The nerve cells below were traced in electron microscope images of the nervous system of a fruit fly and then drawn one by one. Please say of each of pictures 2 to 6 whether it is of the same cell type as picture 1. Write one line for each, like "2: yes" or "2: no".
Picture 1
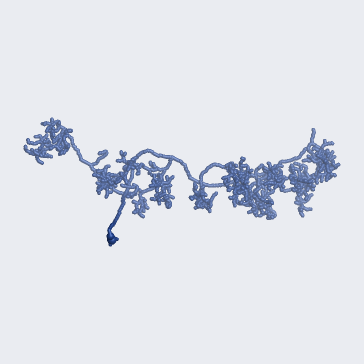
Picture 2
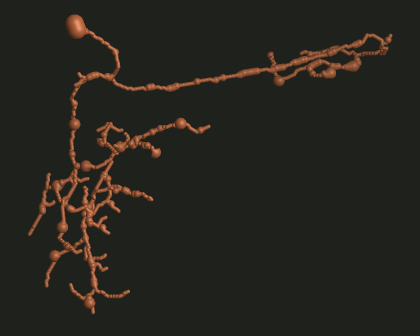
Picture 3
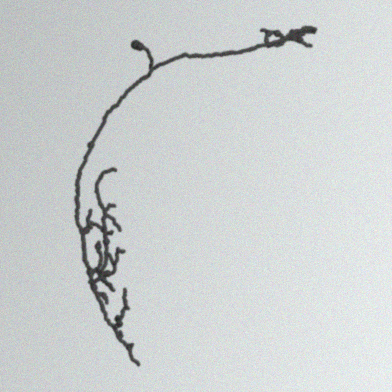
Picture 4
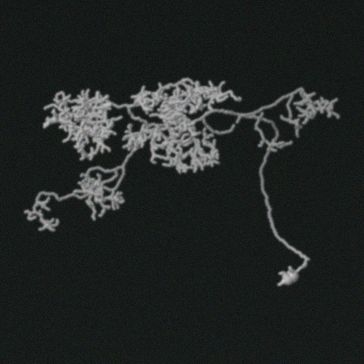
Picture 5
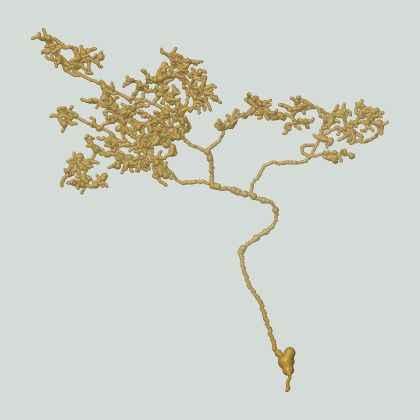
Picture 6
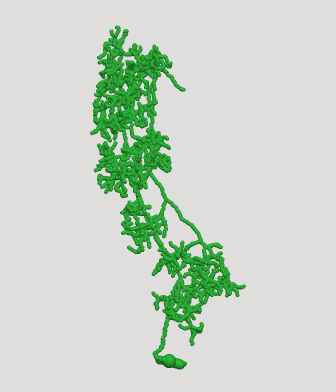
2: no
3: no
4: yes
5: yes
6: yes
